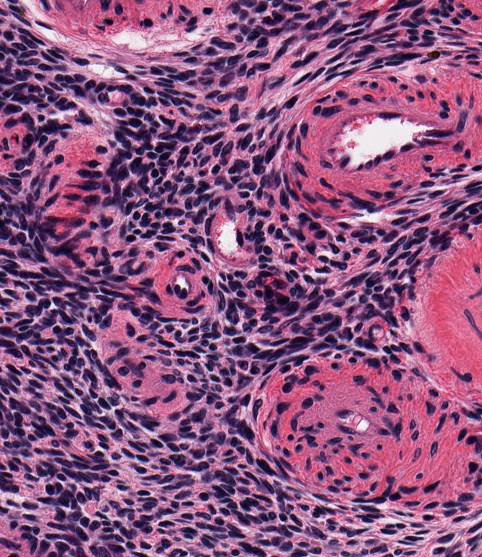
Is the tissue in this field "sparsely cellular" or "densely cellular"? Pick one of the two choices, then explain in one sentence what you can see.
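Densely cellular. A dense sheet of closely packed spindle to oval cells fills the field between rounded vascular structures.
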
